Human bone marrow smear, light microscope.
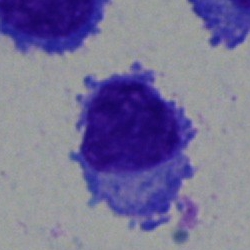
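Plasma cell in the middle of a stained bone marrow smear. Its outline comes first: ragged, with many small blunt projections all around the edge. Next, the nucleus stains a deep, dense purple throughout. Then the cytoplasm, most of it in a band below the nucleus. Finally, parts of two other purple-staining cells are cut off at the top corners, not touching the central cell.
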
